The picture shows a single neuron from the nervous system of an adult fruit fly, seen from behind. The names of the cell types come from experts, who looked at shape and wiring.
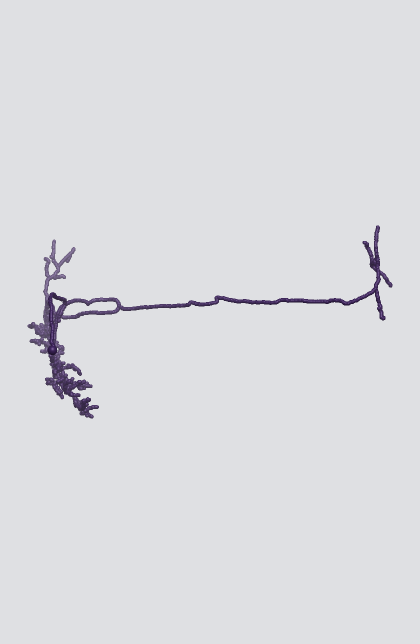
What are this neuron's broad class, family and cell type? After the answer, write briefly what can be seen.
This is a central-brain intrinsic neuron. The family is hemilineage VLPl&p2_posterior. It is of cell type CB1142. The cell body is on the left of the picture. In this view it is wider than it is tall.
